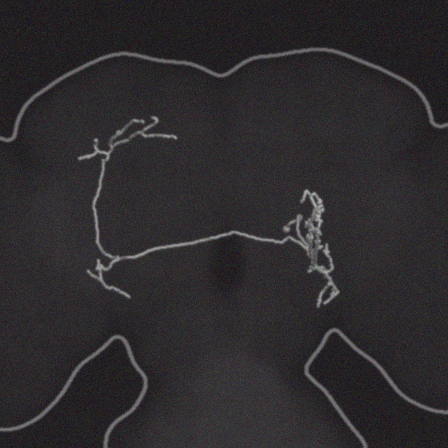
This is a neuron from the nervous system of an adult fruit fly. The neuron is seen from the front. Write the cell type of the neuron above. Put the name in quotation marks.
"CB3140"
